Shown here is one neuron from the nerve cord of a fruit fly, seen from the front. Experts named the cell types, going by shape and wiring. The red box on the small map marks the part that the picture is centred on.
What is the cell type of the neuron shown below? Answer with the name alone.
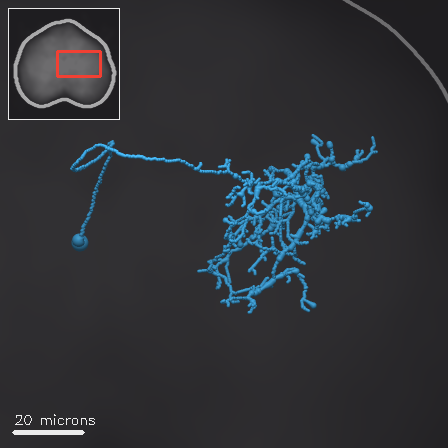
IN12B026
